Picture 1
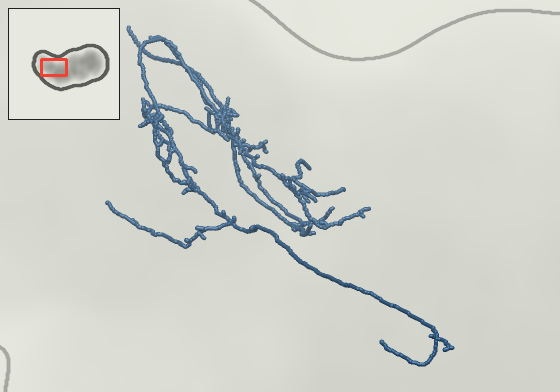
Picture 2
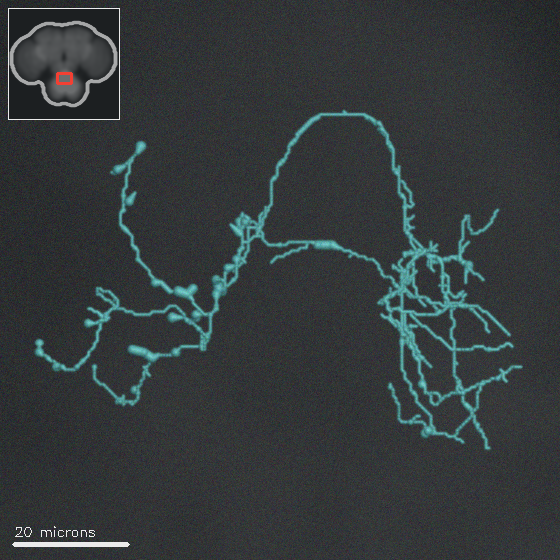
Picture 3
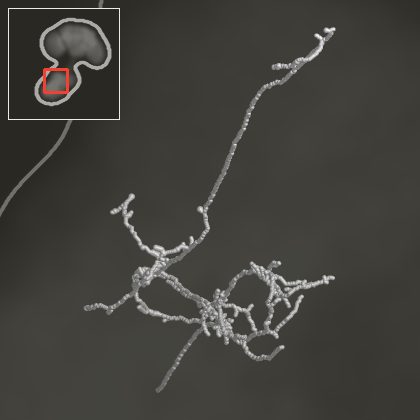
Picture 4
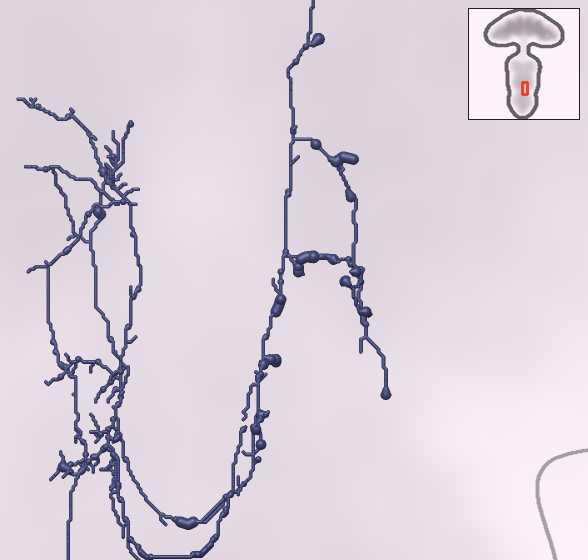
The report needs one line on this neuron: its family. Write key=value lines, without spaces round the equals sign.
family=hemilineage 06A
